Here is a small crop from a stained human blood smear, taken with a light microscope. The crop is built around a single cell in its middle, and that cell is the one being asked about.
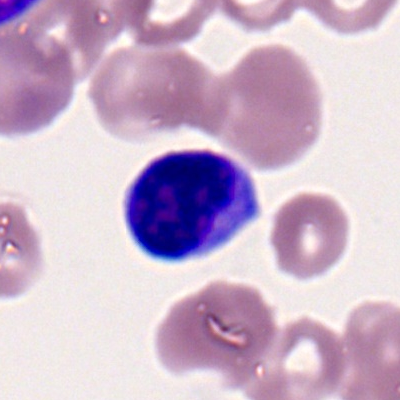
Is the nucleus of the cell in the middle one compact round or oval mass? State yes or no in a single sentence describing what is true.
Yes, round or oval in outline, its nucleus forms one compact mass.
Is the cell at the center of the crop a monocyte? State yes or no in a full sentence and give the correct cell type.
No, the central cell is classed as a lymphocyte, not a monocyte.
